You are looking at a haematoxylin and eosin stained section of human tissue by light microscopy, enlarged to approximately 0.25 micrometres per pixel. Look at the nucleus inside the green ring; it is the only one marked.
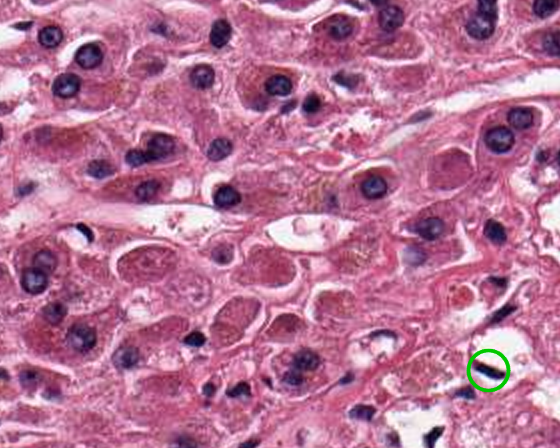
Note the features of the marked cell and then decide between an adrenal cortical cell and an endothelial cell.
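The nucleus is long, thin and slightly curved, unlike the round nuclei of the large cells around it. The nucleus is stained dark and evenly, darker than the neighbouring round nuclei. Almost no cytoplasm can be seen around the nucleus; at most a thin pink rim. It lies flat along the edge of a small clear empty space (a lumen), between that space and the large pink cells. The marked nucleus belongs to an endothelial cell.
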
